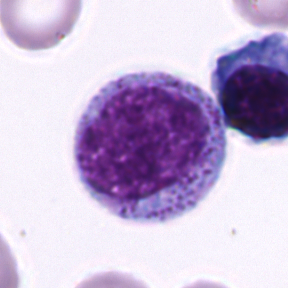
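Myelocyte. Looking at the cell in the middle of this stained smear of human peripheral blood, I note a round, smooth outline. The cytoplasm is pale greyish blue, with fine purple granules scattered through it. Nowhere in that cytoplasm can I see a vacuole.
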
